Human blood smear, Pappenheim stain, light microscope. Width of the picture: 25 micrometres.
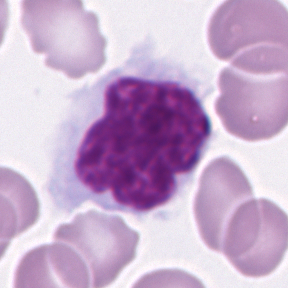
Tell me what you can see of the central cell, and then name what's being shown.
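Outline: irregular, with faint, ragged edges. Nucleus: off-centre, lying toward the right side of the cell. Cytoplasm: pale blue-grey, with no distinct granules. Name: hairy cell.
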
